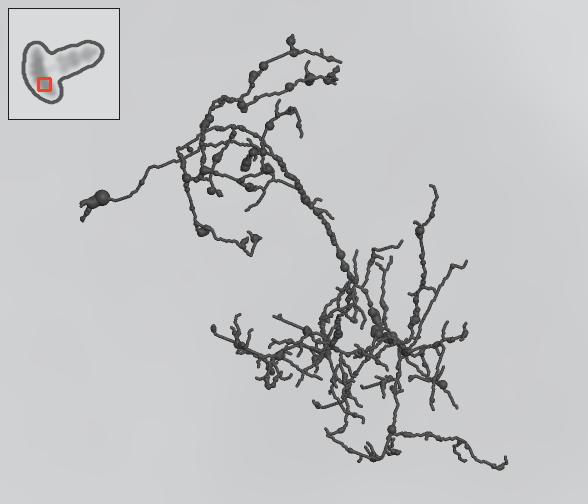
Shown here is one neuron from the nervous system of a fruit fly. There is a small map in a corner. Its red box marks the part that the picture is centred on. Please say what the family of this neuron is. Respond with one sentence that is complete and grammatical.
This neuron is designated as family hemilineage LHd1.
